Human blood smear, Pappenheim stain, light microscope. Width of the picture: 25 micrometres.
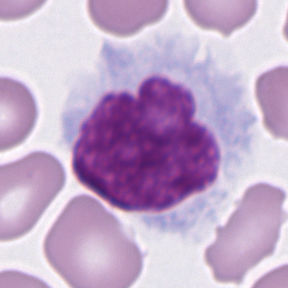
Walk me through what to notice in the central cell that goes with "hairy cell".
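The ragged border fits the name well: fine hair-like cytoplasmic projections run around the cell.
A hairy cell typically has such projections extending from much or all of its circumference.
The cytoplasm is very pale blue and abundant, with its widest rim on the upper right side of the nucleus. Less in keeping is the nucleus, about 12 micrometres across, which is irregular with notches along its upper edge.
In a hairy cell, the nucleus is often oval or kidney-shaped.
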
